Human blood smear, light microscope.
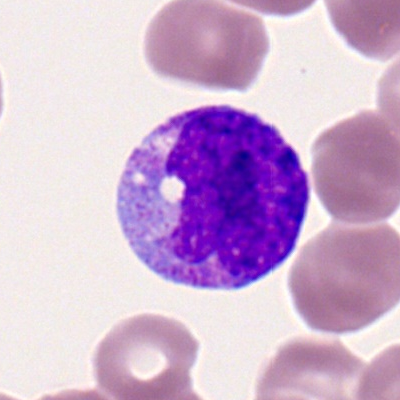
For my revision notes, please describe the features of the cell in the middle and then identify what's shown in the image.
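Looking first at the chromatin, I see it is dark purple and mottled, not smooth. The cytoplasm sits as a crescent on the cell's left side, with fine pinkish-purple granules scattered through it. Beside the nuclear edge there is one small, round, clear vacuole. So this cell is a monocyte.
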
